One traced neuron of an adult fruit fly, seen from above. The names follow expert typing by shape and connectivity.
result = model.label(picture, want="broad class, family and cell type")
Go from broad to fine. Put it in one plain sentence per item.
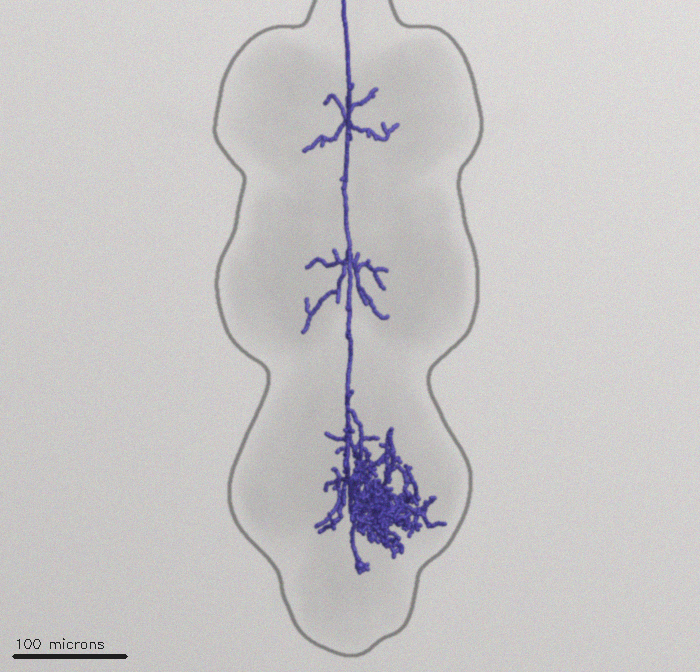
An ascending neuron of hemilineage 05B, type AN05B100.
